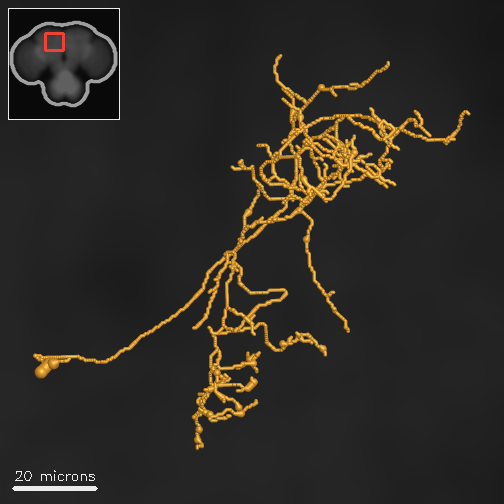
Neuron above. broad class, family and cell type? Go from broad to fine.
central-brain intrinsic neuron; hemilineage EBa1; CB2469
